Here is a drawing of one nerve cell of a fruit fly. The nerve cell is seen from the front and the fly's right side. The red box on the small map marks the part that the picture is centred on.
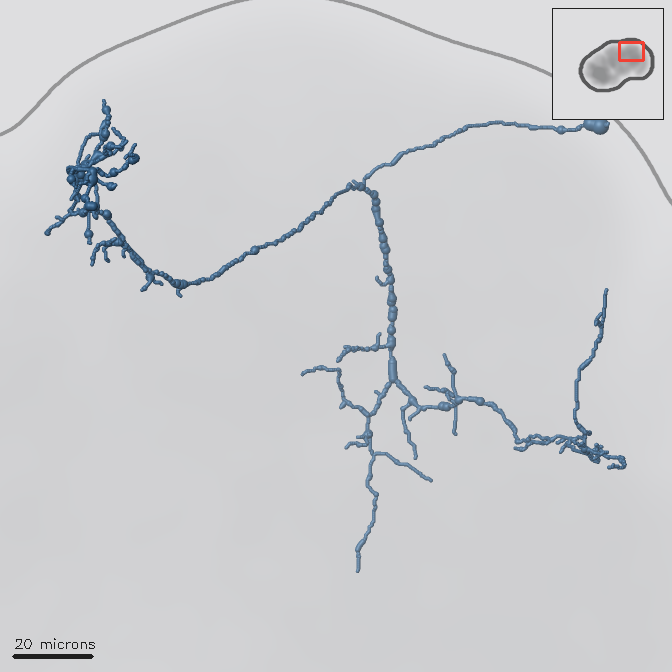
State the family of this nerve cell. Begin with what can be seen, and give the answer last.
From left to right in the picture it spans about 150 microns. Dozens of branch ends can be seen. This is a central-brain intrinsic neuron. The family is hemilineage SLPpl1.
